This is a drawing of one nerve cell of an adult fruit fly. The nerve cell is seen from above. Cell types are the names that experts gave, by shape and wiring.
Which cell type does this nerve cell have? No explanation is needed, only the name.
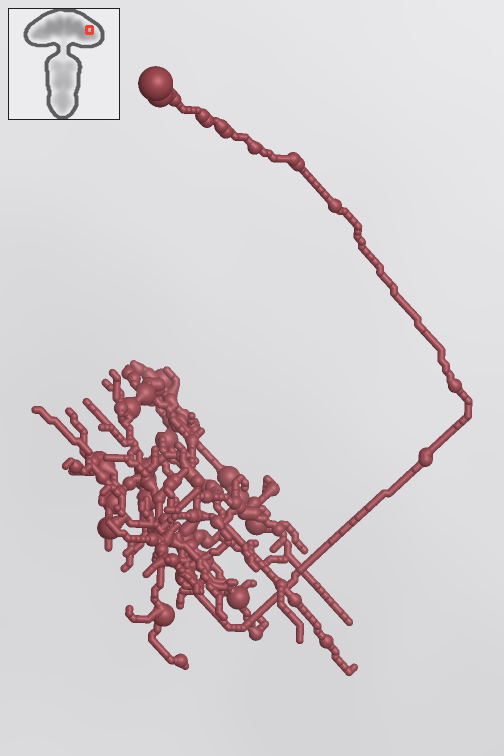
Cm6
